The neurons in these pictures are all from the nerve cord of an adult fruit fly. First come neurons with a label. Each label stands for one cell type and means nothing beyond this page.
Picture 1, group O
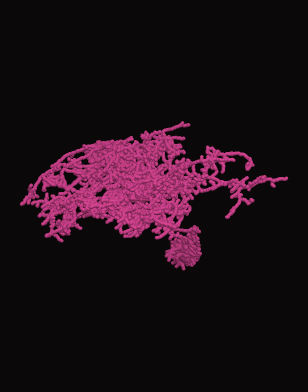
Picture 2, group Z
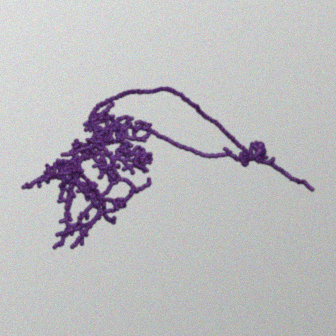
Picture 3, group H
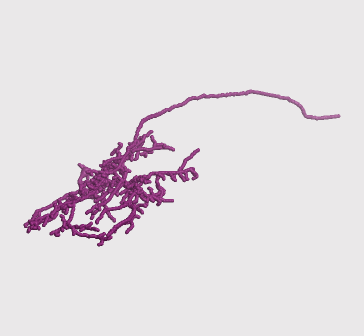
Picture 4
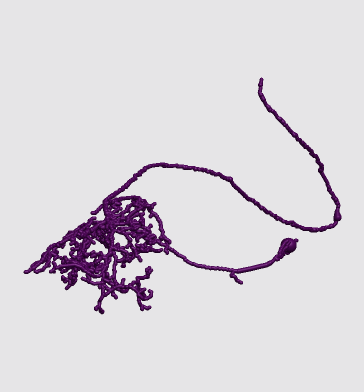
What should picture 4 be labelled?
group Z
